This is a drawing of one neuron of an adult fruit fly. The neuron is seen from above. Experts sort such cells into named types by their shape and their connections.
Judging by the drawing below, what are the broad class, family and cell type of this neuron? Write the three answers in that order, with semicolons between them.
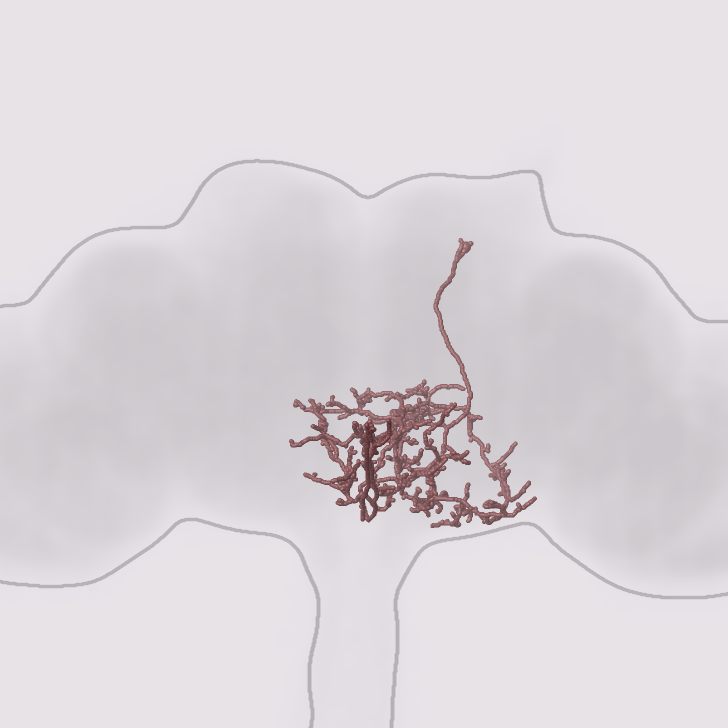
visual centrifugal neuron; hemilineage LALv1_ventral; OCC01b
